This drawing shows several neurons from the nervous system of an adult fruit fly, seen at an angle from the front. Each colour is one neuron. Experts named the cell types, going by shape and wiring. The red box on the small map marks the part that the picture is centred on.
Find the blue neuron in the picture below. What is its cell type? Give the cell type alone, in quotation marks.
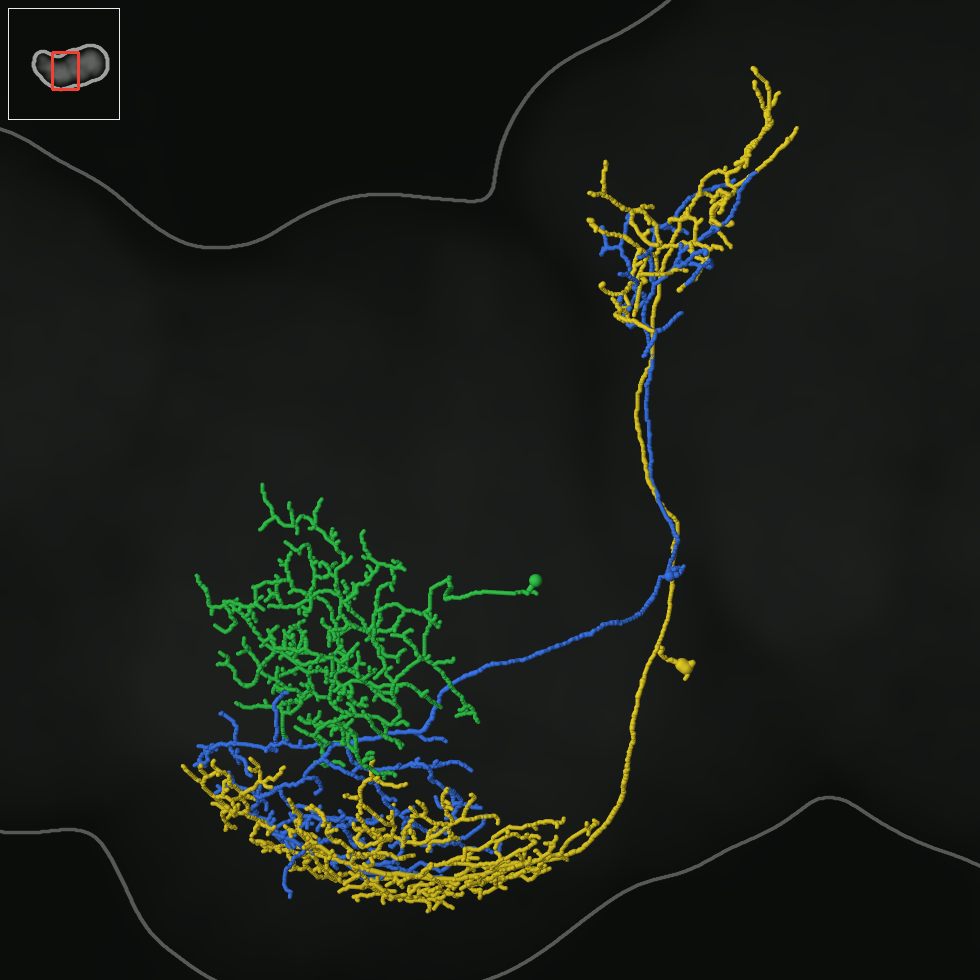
"MeVP22"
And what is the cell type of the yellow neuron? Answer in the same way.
"MeVP27"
